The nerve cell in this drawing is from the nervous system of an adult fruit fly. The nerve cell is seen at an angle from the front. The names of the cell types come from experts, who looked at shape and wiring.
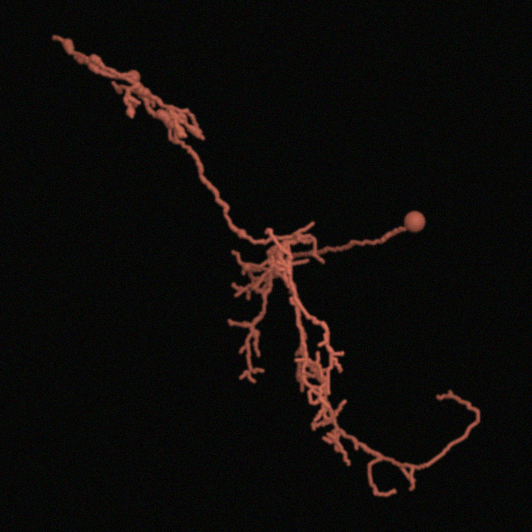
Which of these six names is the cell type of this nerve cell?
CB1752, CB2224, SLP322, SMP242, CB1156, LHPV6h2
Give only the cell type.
CB1752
